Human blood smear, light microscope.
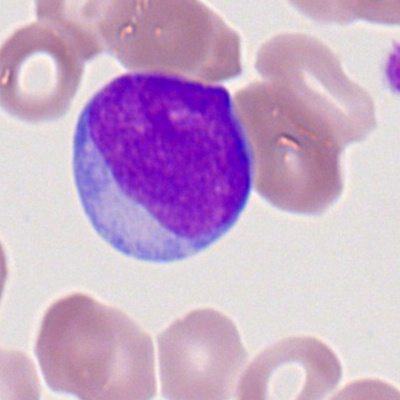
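Myeloblast at the centre of a stained blood smear. The outline of the myeloblast is round, with a smooth edge. The nucleus is placed off-centre, toward the upper right of the cell. Its purple chromatin has a mottled texture with small paler patches. The cytoplasm forms a pale blue crescent along the lower left side.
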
